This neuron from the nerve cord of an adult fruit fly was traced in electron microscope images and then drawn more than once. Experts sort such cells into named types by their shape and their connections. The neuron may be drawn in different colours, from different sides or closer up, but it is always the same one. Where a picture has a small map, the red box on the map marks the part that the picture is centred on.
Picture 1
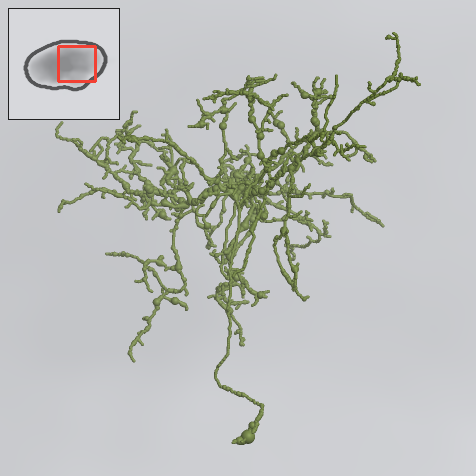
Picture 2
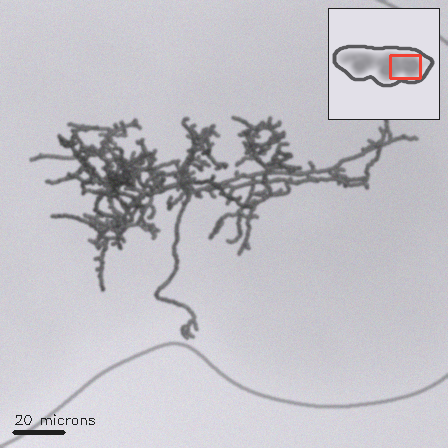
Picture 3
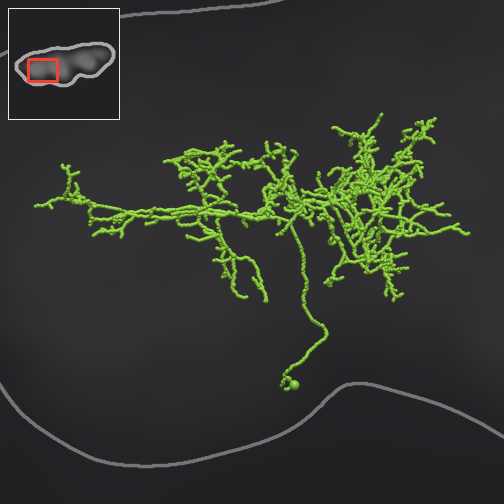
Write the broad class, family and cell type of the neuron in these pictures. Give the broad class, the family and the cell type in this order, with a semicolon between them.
ascending neuron; hemilineage 18B; AN18B032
